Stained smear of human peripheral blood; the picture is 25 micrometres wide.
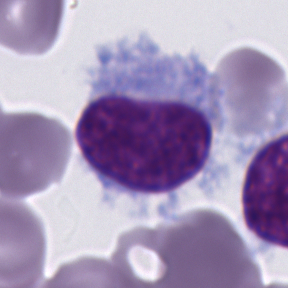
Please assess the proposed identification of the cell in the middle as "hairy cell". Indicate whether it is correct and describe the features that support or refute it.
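Border: ragged, with many fine hair-like projections. Cytoplasm: pale blue, which goes with hairy cell rather than typical lymphocyte.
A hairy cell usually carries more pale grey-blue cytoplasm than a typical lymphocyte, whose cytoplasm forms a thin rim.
Nucleus: no nucleoli are visible, a finding consistent with typical lymphocyte and not separating the two.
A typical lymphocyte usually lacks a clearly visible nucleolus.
Granules: none, purple or red, in the cytoplasm. Neighbour: a second nucleated cell is partly cut off at the right edge of the picture. Verdict: hairy cell fits this cell.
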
